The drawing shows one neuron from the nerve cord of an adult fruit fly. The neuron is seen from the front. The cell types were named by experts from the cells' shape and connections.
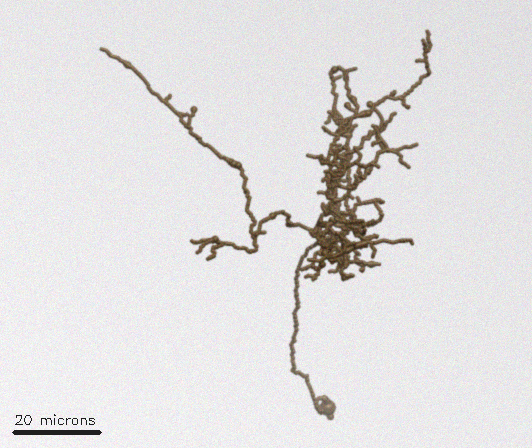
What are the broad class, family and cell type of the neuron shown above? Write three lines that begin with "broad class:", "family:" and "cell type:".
broad class: nerve-cord intrinsic neuron
family: hemilineage 05B
cell type: IN05B090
